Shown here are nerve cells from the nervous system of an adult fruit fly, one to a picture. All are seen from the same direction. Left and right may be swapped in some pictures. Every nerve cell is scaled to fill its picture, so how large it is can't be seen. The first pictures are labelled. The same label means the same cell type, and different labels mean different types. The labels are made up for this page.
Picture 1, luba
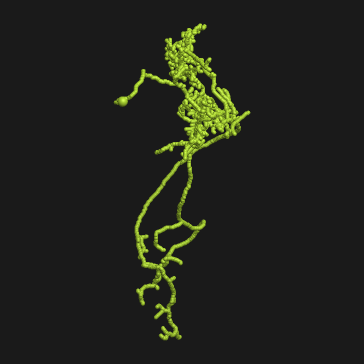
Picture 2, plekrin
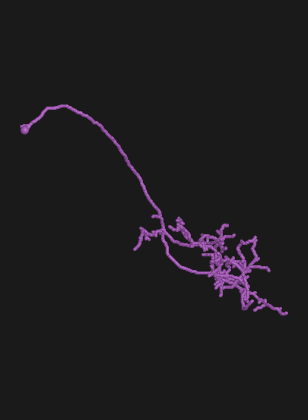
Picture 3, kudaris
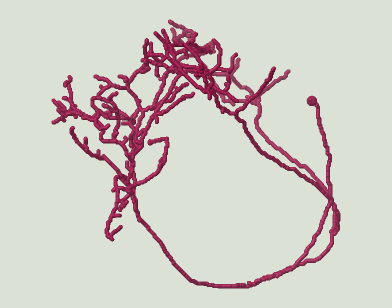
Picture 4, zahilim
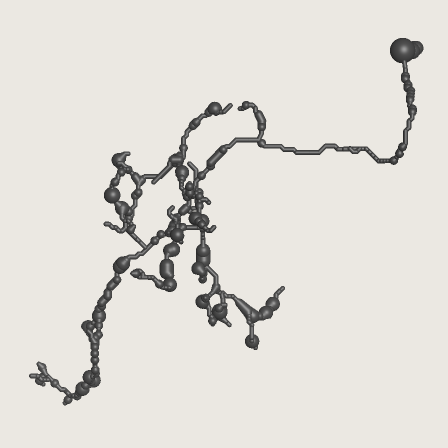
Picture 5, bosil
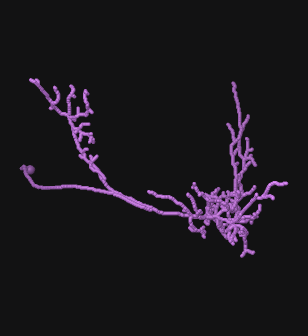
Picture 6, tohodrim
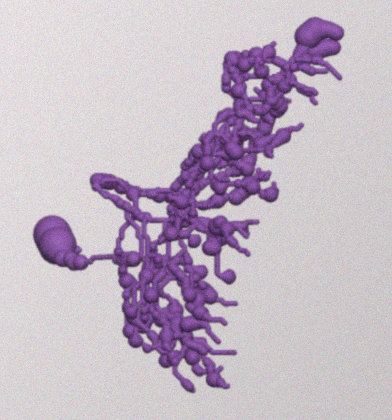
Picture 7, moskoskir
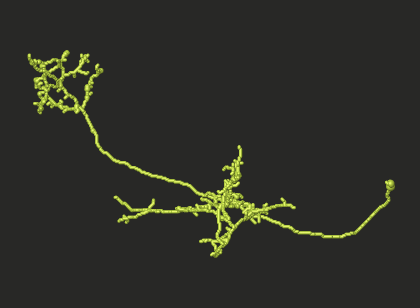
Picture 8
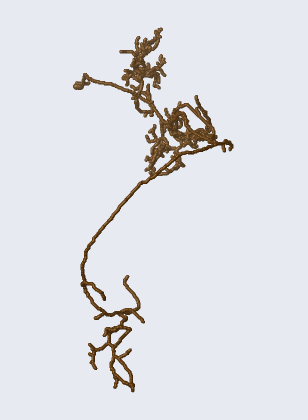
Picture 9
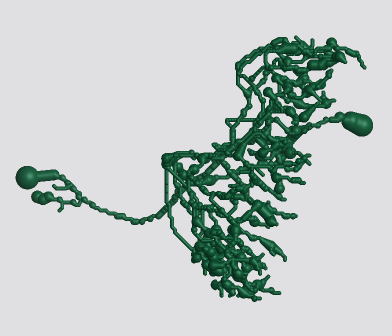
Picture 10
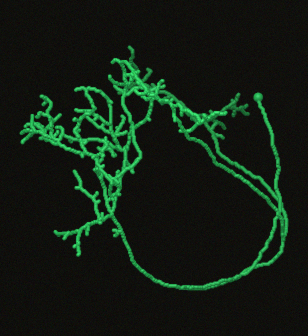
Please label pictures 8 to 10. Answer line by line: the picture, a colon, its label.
8: luba
9: tohodrim
10: kudaris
